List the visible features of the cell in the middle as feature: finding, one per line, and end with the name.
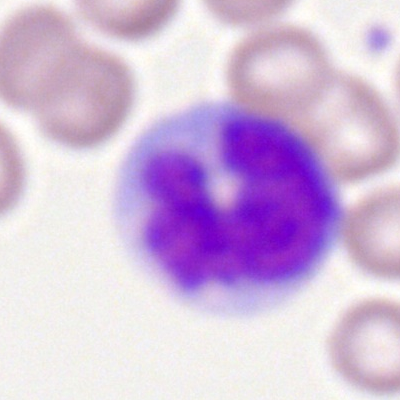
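Nucleus: a curved, horseshoe-like mass with a deep notch at the top.
Proportion: the nucleus fills most of the cell.
Border: round and smooth.
Cytoplasm: pale lilac-blue, forming a wider rim on the left than on the right.
Cell: monocyte.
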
